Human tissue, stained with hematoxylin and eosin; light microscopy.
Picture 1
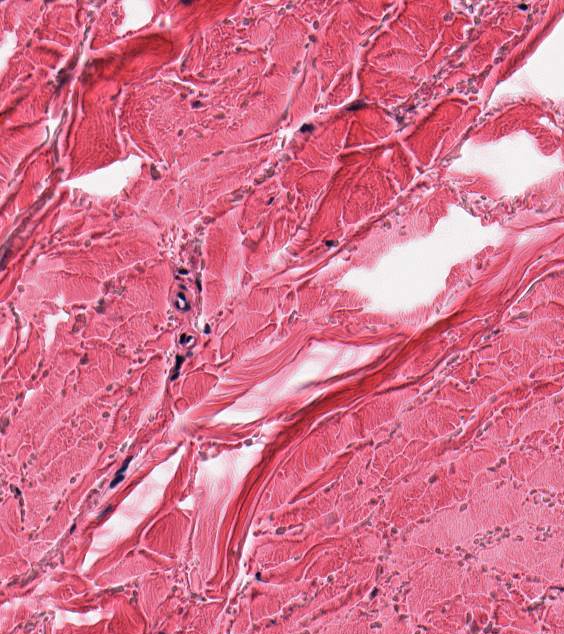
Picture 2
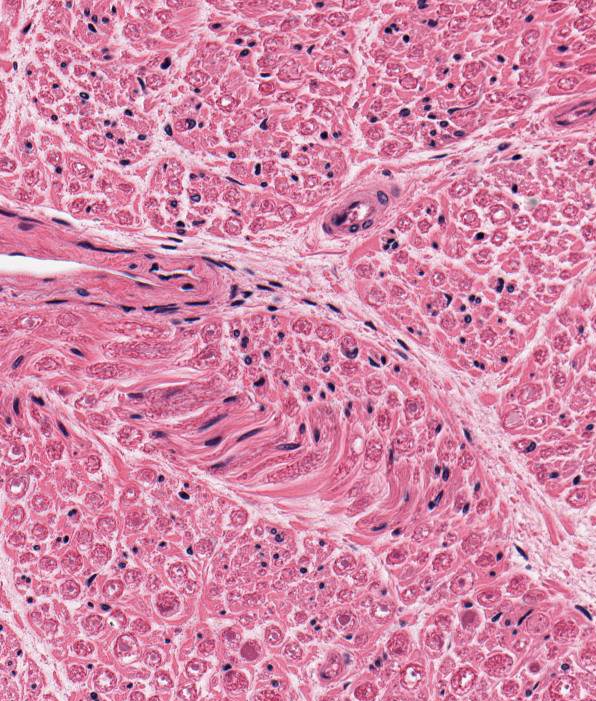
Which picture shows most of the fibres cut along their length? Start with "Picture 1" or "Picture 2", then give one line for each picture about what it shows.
Picture 1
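In picture 1: A band of lengthwise-cut fibres runs diagonally from the lower left toward the upper right across the lower middle of the field.
In picture 2: Most fibres in the field are cut across and appear as rounded pink profiles.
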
